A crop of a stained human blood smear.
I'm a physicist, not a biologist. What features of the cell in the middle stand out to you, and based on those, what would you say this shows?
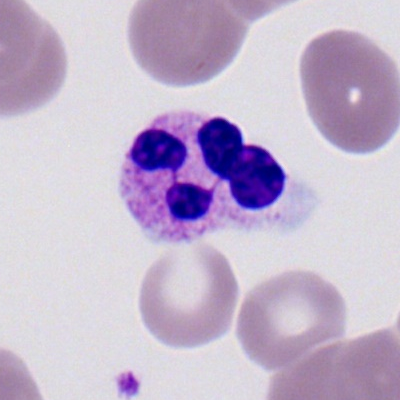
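Look first at the nuclear lobes: they stain dark purple, and their chromatin is dense and clumped. None of the lobes shows a nucleolus. Fine pink-violet granules are spread evenly through the cytoplasm, and there are no vacuoles. This cell is a segmented neutrophil.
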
